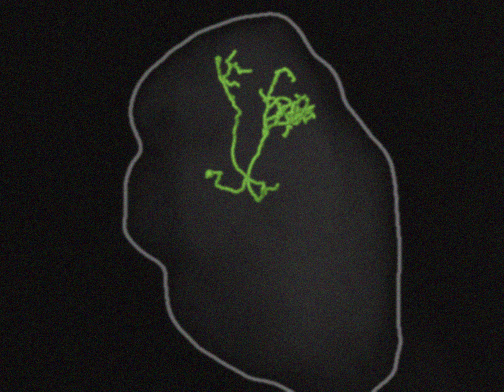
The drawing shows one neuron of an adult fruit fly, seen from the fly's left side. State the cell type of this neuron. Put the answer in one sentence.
The cell type is LHAV1d1.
